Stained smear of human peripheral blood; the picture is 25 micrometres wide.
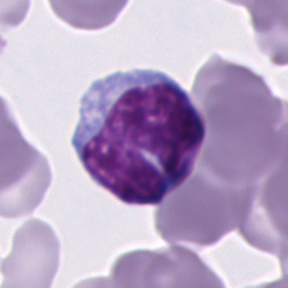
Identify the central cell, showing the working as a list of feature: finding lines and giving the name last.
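Cell size: about 12 micrometres across
Nucleus: a single rounded mass without lobes, about 10 micrometres across
Chromatin: dark purple and clumped, paler streaks between the clumps
Slit: a thin pale streak crossing the lower right part of the nucleus
Cytoplasm: pale blue
Identity: typical lymphocyte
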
